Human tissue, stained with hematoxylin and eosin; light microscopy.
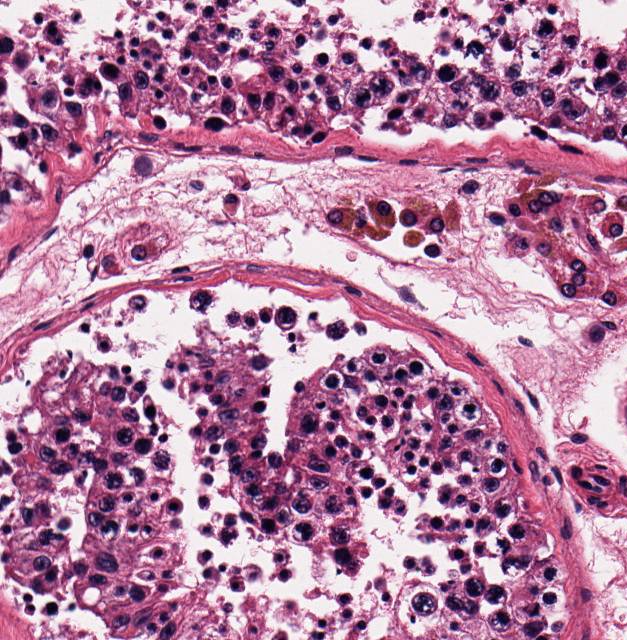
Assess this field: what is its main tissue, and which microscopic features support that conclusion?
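The field shows seminiferous tubule: two tubules, one along the top edge, one across the lower half, with loose interstitial tissue between. A thin pink fibrous layer with flattened, elongated dark nuclei bounds each tubule. The tubules are crowded with rounded cells, many having large round nuclei with coarse, clumped dark chromatin.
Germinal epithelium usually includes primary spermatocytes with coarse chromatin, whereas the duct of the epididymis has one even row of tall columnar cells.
Polygonal Leydig cells with eosinophilic cytoplasm and round nuclei cluster in the interstitium towards the upper right.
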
